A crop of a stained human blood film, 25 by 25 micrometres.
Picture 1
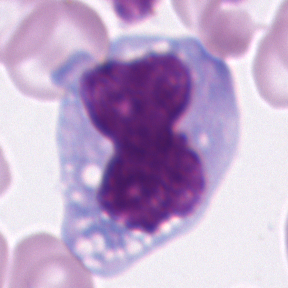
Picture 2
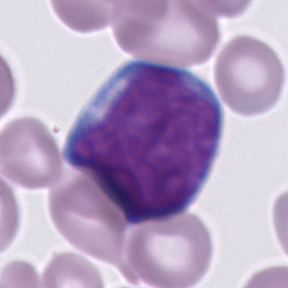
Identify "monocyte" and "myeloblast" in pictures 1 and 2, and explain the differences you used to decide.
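Picture 1 shows a monocyte; picture 2 shows a myeloblast. In picture 2 the cytoplasm is only a narrow blue rim around the nucleus. The cell measures about 15 by 13 micrometres, its nucleus is about 13 micrometres across, and the nucleus fills about 80% of the cell's area.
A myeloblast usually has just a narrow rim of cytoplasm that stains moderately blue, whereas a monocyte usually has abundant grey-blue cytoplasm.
The cytoplasm in picture 1 is pale grey-blue, and many clear vacuoles cluster in its lower-left part.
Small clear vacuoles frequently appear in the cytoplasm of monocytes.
The nucleus in picture 1 is pinched in from both sides, giving it a waisted, hourglass-like shape.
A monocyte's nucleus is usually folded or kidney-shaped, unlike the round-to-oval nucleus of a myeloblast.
Some features are shared. Neither cell shows coarse granules, and picture 2 shows no granules at all. Both outlines are angular: picture 1 is irregular rather than round, and picture 2 is flattened where it meets neighbouring red cells. A red cell abuts the upper-left edge of the monocyte, while red cells press on the myeloblast from several sides.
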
